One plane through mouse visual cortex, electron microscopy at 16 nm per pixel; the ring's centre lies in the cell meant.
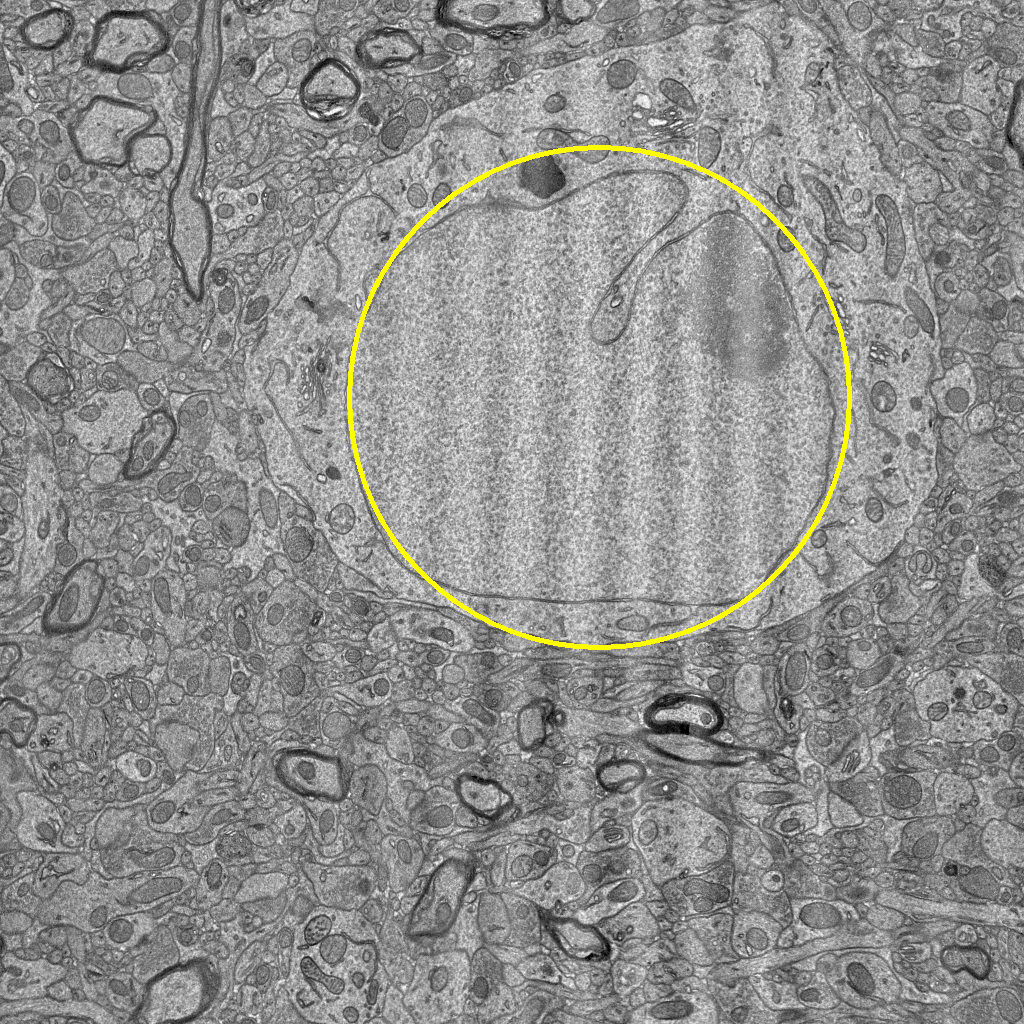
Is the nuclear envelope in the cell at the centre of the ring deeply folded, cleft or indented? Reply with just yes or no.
Yes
